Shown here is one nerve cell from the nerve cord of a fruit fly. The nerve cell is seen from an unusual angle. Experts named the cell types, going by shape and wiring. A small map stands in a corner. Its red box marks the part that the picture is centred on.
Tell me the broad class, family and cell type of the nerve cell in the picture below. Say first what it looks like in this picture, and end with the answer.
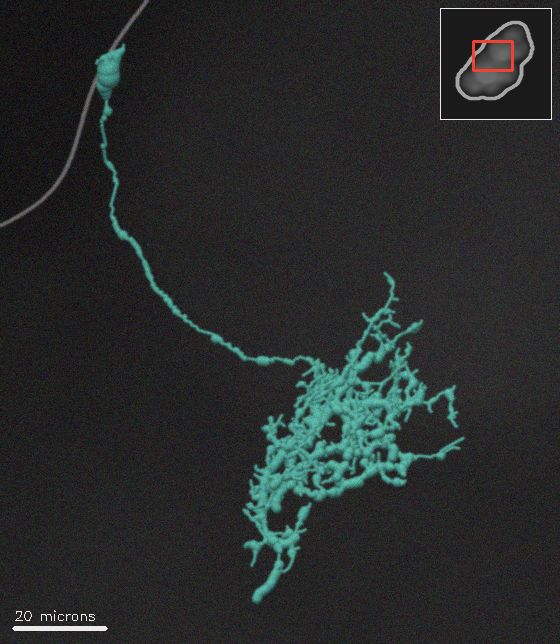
From top to bottom in the picture it spans about 120 microns. Dozens of branch ends can be seen. This is a nerve-cord intrinsic neuron. Its family is hemilineage 09A. Its cell type is IN09A020.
